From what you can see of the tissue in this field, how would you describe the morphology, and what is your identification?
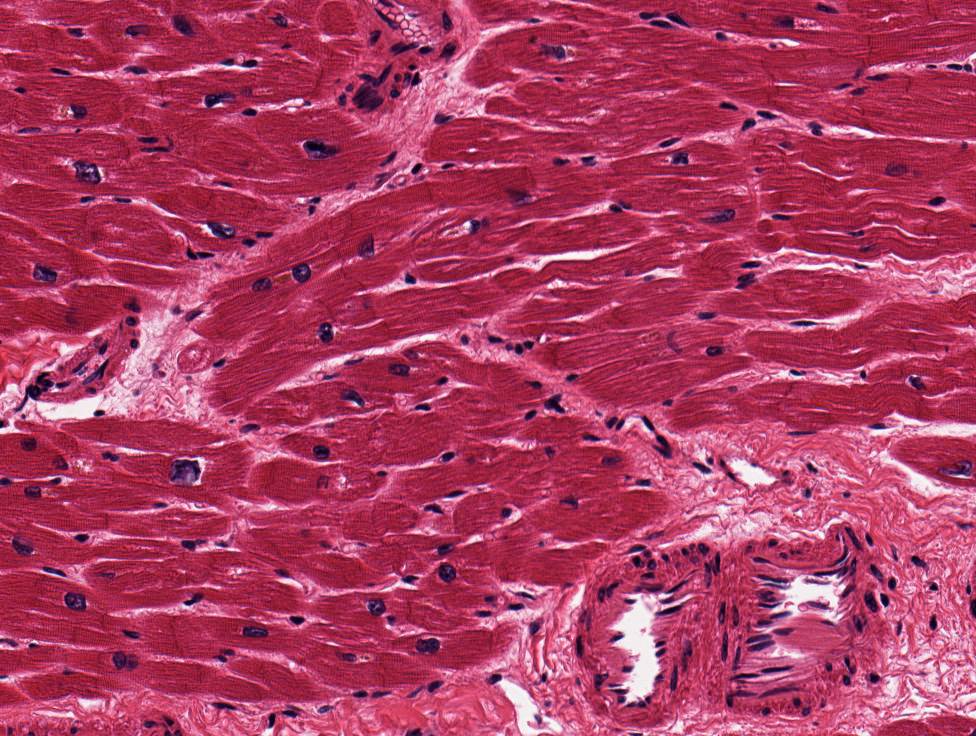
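Most of the field is filled with eosinophilic muscle fibres that branch and join one another, running mainly horizontally from left to right. Looking closer, fine cross-striations show in their deep pink cytoplasm, and the nuclei sit centrally rather than at the edges. I see no fat cells anywhere. This is the left ventricle of the heart.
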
